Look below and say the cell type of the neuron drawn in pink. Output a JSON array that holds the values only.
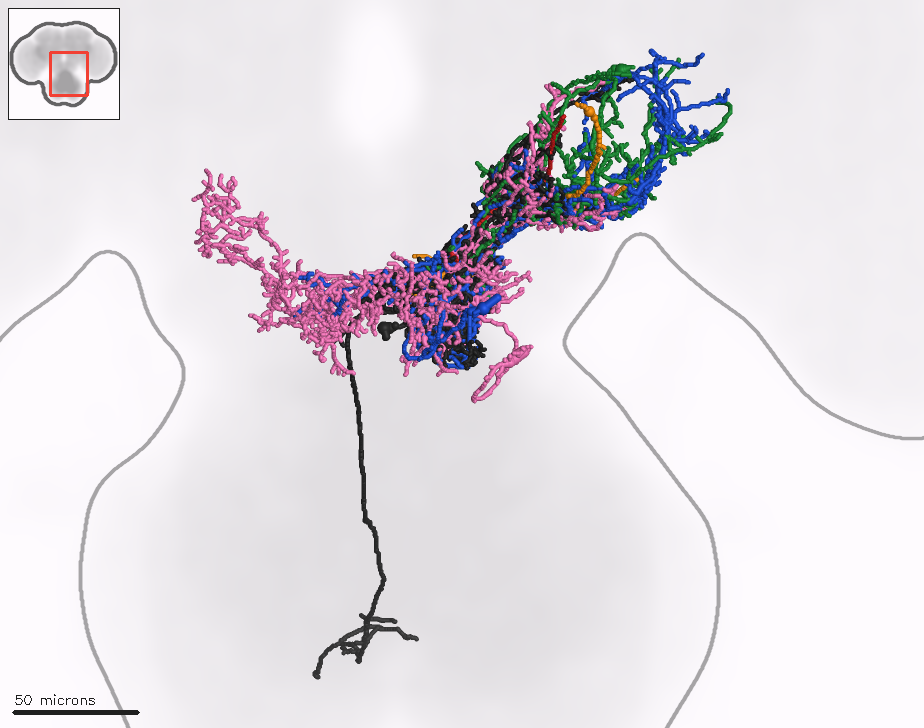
["GNG516"]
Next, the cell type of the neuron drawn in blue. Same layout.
["GNG301"]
